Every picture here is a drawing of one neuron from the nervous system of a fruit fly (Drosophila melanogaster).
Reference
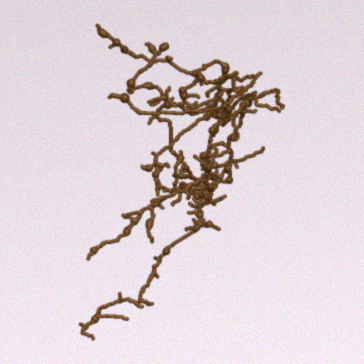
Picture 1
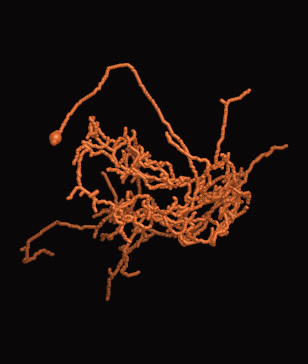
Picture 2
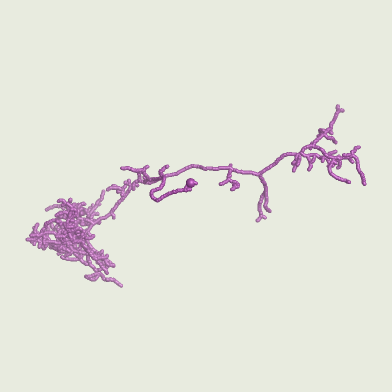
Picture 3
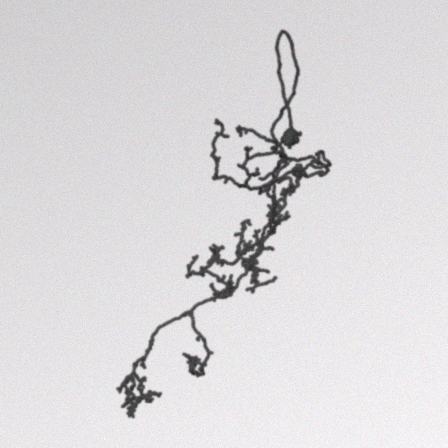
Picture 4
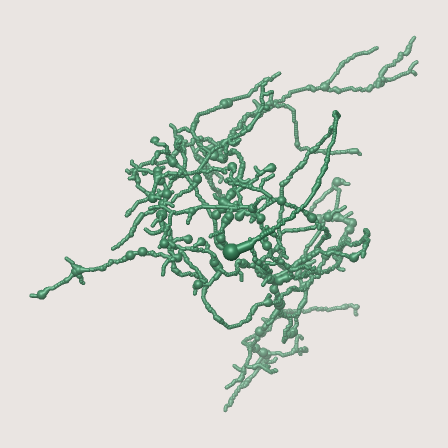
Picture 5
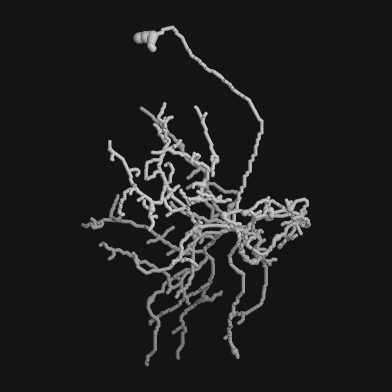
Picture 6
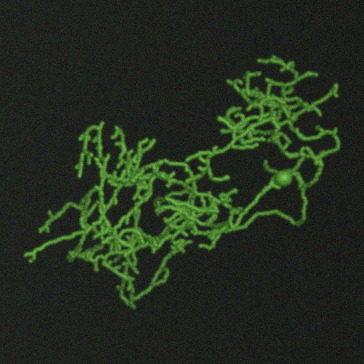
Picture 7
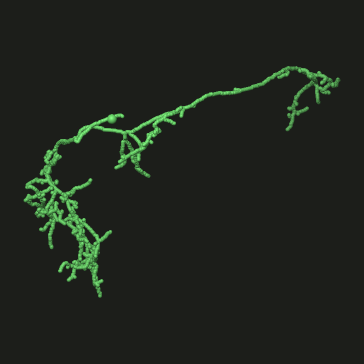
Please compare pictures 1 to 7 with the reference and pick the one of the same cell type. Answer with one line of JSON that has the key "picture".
{"picture": 3}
